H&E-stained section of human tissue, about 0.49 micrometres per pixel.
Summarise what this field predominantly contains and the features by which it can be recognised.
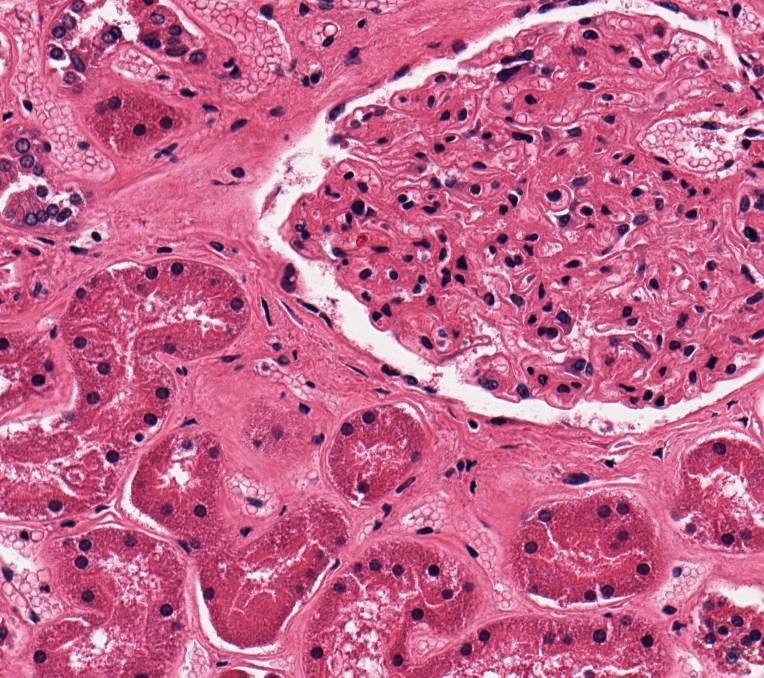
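What the field mainly shows is cortical labyrinth of the kidney. A large rounded glomerulus sits at upper right, with tubules filling the left and lower parts.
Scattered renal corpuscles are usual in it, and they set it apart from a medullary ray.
The tubule cells have abundant granular deep-pink cytoplasm and round dark nuclei.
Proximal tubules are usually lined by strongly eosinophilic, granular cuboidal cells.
Among the tubules at upper left lie groups of cells with pale, finely bubbly vacuolated cytoplasm.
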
